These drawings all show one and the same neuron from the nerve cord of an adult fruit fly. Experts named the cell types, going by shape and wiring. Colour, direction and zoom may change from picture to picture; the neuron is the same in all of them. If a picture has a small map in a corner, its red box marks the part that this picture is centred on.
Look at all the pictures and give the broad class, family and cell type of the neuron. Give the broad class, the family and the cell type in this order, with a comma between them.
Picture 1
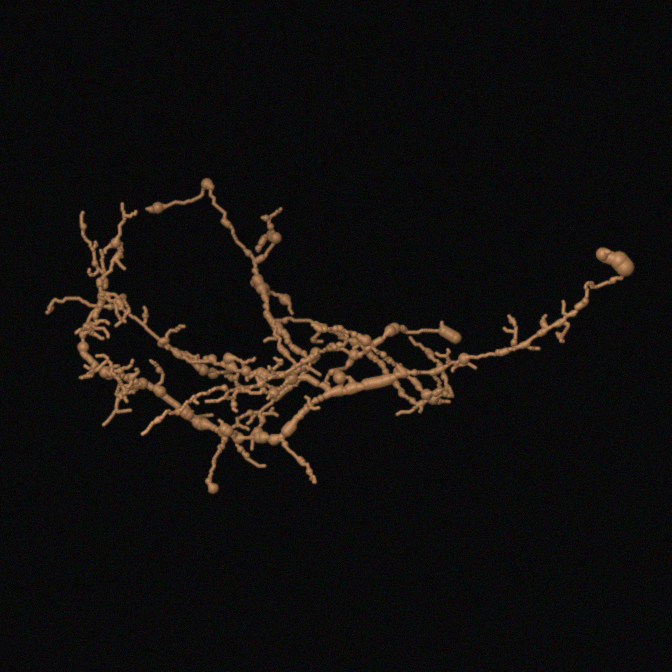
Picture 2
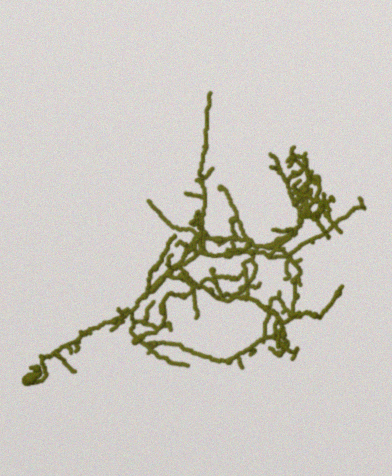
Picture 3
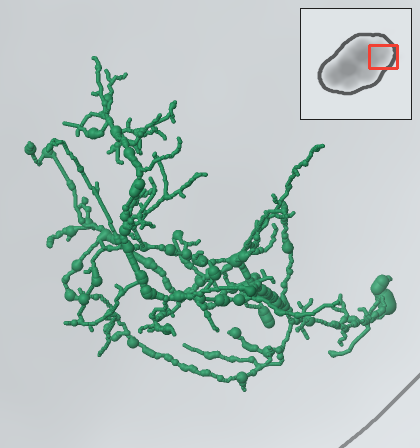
nerve-cord intrinsic neuron, hemilineage 20A.22A, IN20A.22A062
